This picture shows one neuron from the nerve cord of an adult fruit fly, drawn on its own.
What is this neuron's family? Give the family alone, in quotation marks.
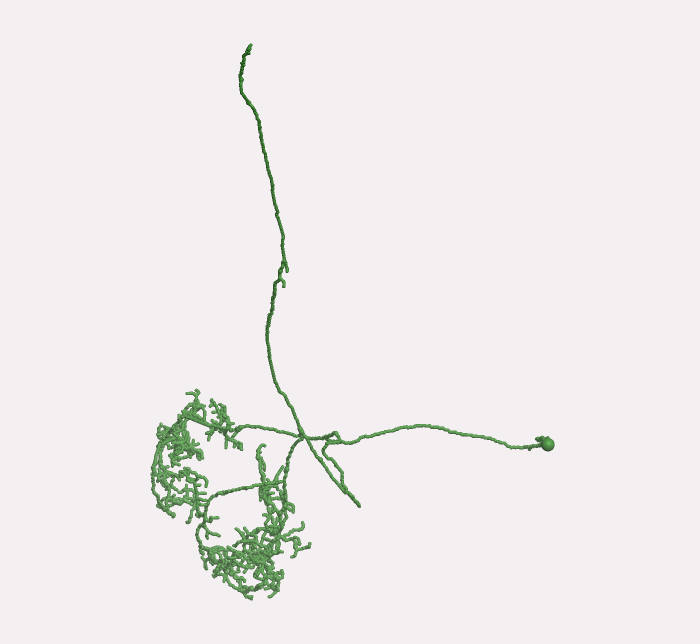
"hemilineage 23B"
